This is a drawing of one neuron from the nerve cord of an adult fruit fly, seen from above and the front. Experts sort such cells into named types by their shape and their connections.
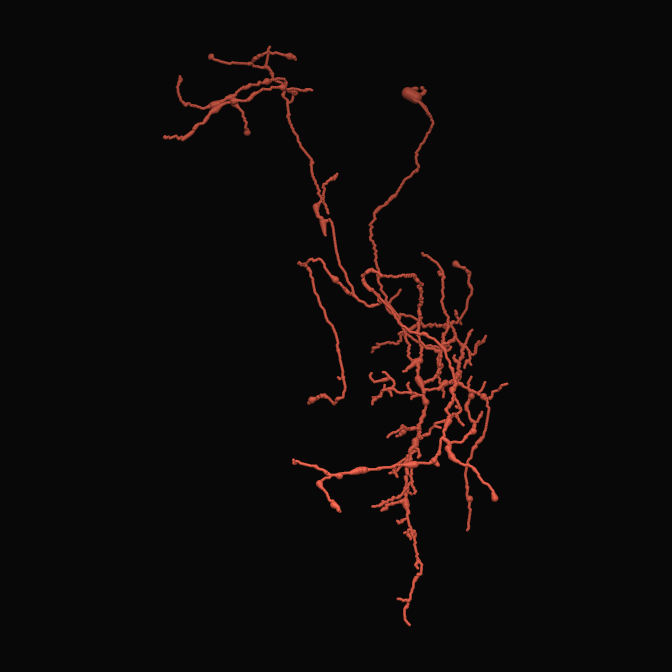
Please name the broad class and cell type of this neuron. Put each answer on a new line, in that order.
nerve-cord intrinsic neuron
INXXX423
